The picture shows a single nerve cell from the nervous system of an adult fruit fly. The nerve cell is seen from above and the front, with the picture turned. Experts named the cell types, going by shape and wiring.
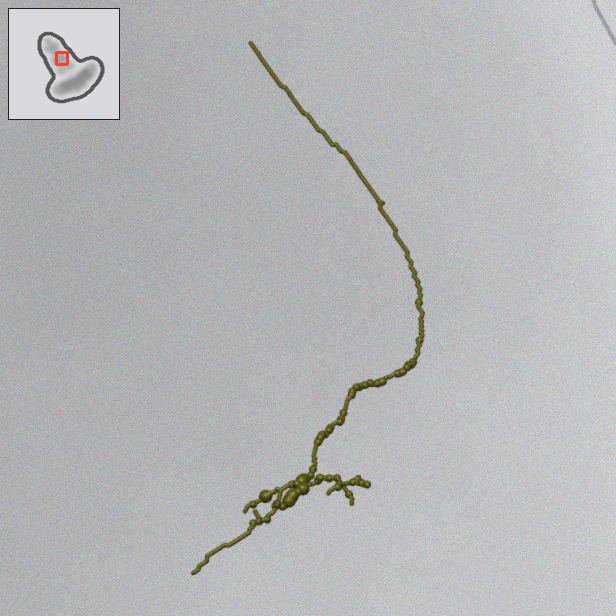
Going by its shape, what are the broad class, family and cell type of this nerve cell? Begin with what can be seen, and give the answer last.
The drawing shows no cell body. It has a dozen or fewer branch ends. This is a sensory neuron entering the nerve cord. Its family is called class mechanosensory tactile. The cell type is SNta42.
